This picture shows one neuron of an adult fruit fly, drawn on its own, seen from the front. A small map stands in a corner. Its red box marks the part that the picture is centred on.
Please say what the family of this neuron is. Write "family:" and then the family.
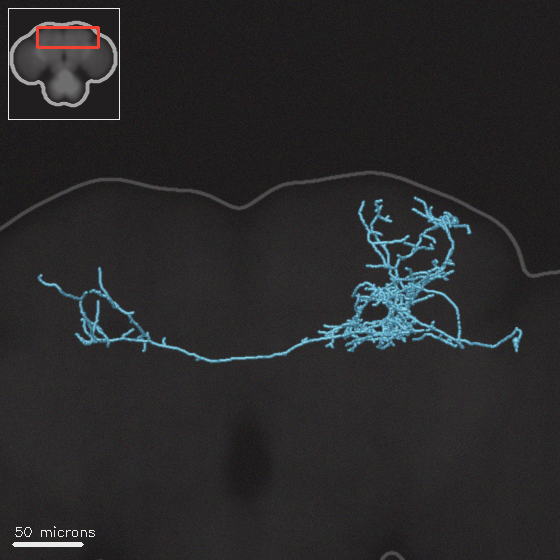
family: hemilineage LHl3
